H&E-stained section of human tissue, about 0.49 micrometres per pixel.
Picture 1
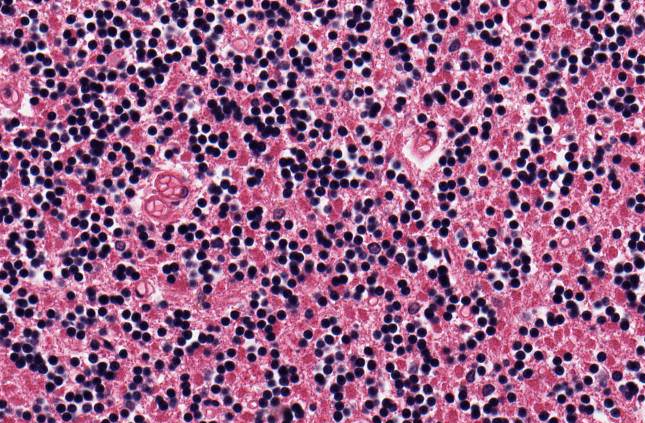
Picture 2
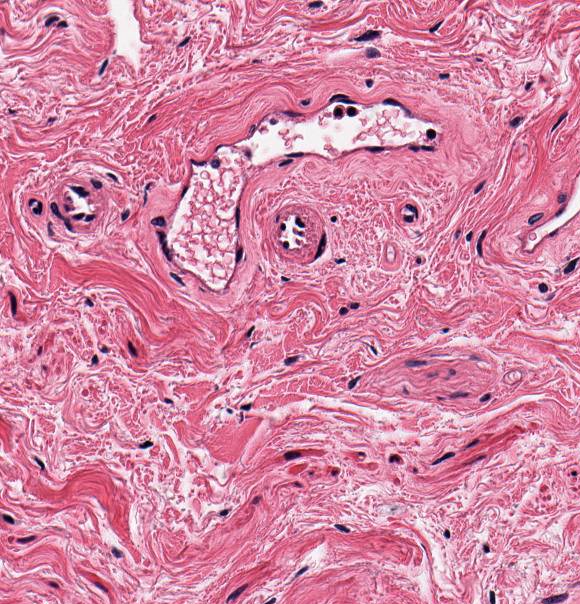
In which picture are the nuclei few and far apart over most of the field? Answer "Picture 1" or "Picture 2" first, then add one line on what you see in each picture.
Picture 2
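What picture 1 shows: Small round dark nuclei crowd the whole field evenly, with no layering or lobules.
What picture 2 shows: Sparse, small, dark, spindle-shaped fibroblast nuclei lie scattered singly between the collagen bundles.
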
